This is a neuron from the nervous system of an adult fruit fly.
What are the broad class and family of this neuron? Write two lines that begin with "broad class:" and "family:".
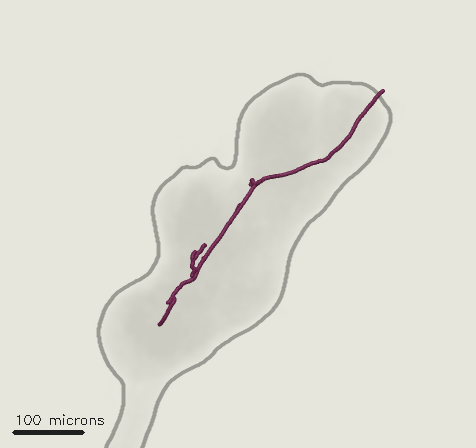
broad class: sensory neuron entering the nerve cord
family: class mechanosensory proprioceptive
